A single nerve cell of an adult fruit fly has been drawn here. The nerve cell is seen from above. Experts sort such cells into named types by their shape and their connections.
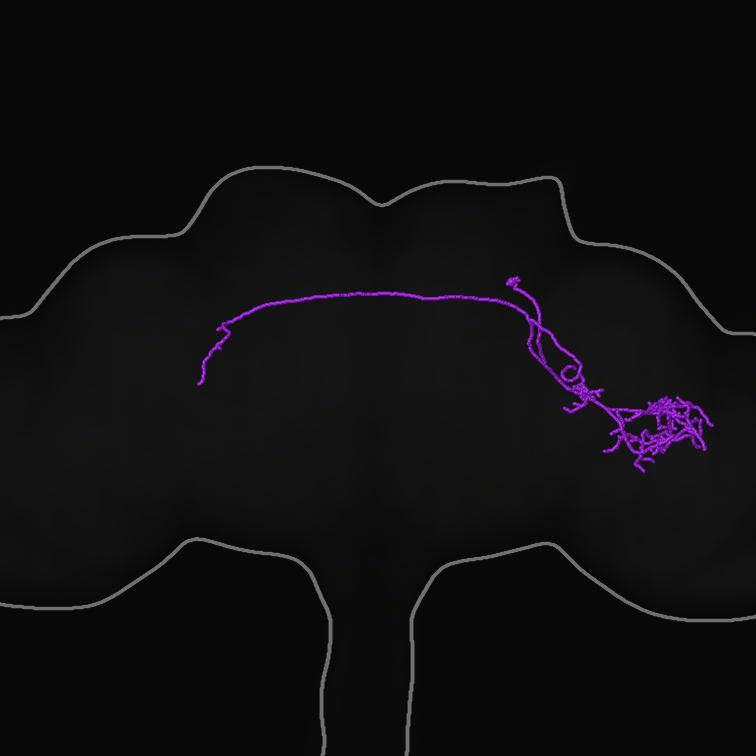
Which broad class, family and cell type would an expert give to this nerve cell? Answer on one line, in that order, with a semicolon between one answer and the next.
central-brain intrinsic neuron; hemilineage LHd1; CB3608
